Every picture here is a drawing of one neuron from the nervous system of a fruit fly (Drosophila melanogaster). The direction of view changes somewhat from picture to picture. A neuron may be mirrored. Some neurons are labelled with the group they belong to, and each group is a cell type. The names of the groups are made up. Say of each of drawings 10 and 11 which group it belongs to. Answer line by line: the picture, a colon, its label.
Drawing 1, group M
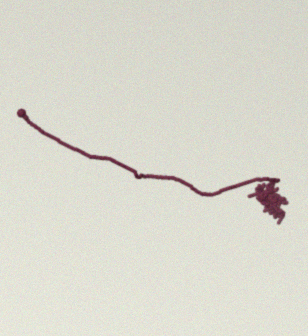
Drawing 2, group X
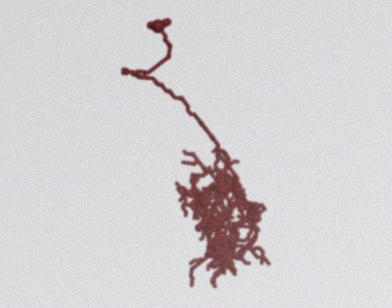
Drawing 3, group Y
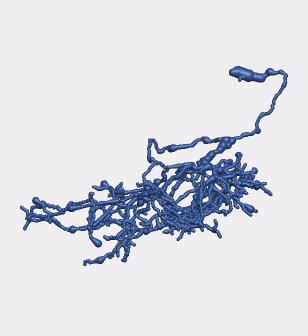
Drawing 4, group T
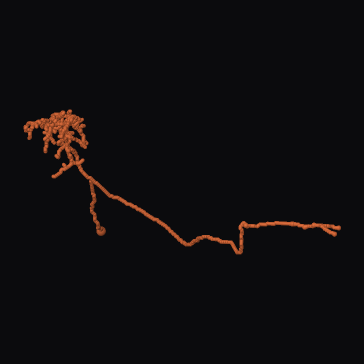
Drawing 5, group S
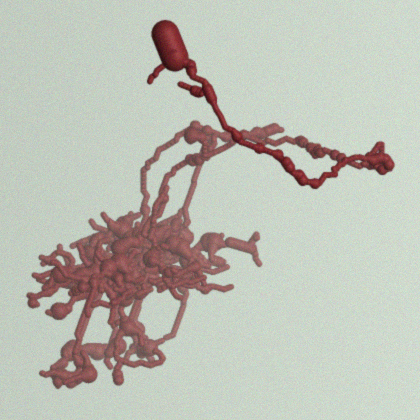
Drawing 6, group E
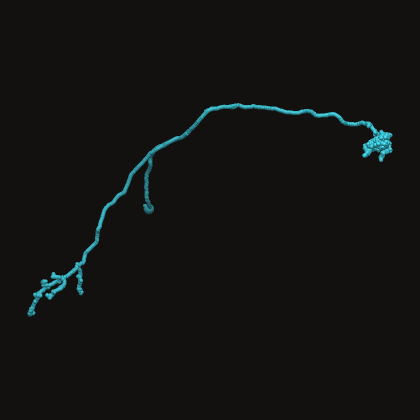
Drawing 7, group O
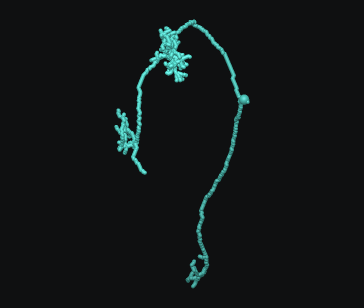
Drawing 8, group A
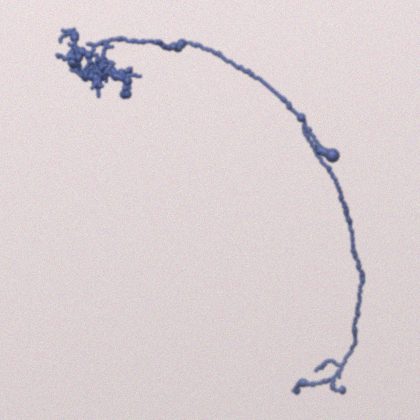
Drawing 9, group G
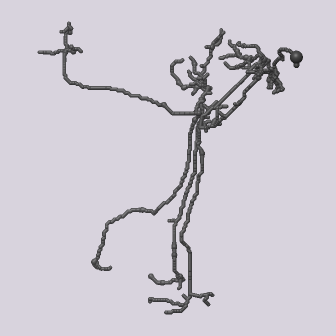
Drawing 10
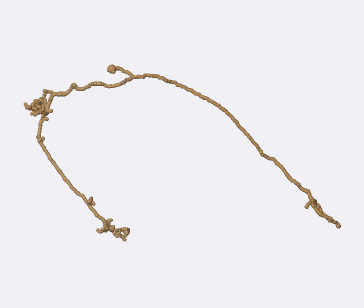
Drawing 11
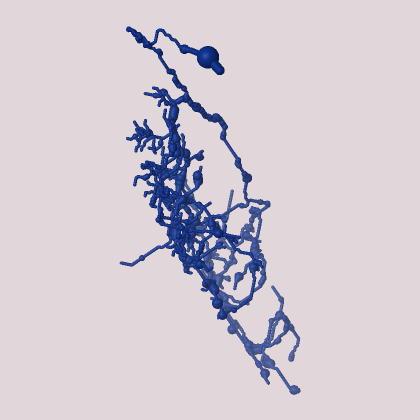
10: group O
11: group Y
